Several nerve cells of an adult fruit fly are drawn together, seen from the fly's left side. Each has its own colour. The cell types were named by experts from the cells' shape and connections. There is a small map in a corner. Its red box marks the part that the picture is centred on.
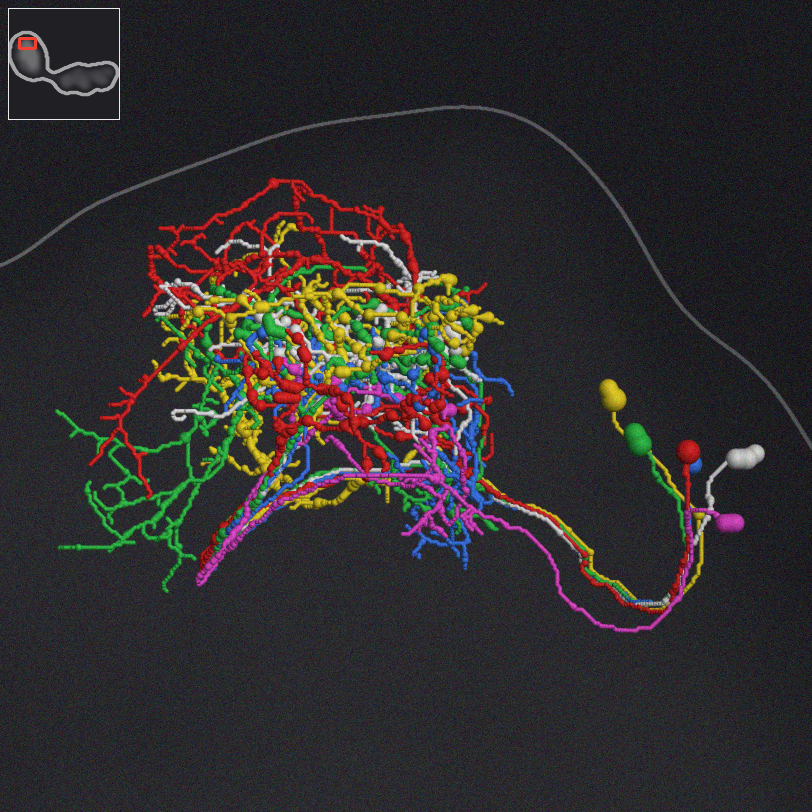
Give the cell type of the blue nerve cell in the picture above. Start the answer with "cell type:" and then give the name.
cell type: SMP519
